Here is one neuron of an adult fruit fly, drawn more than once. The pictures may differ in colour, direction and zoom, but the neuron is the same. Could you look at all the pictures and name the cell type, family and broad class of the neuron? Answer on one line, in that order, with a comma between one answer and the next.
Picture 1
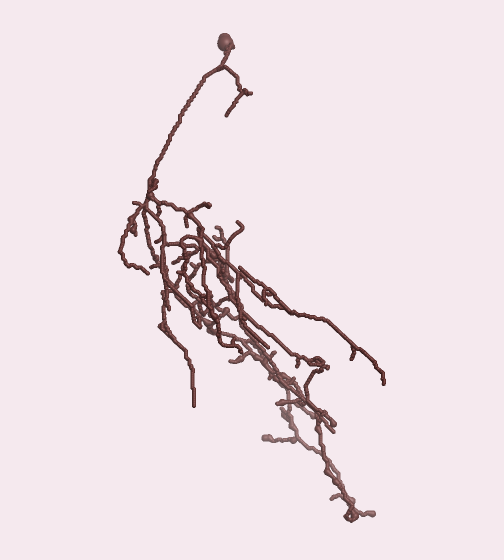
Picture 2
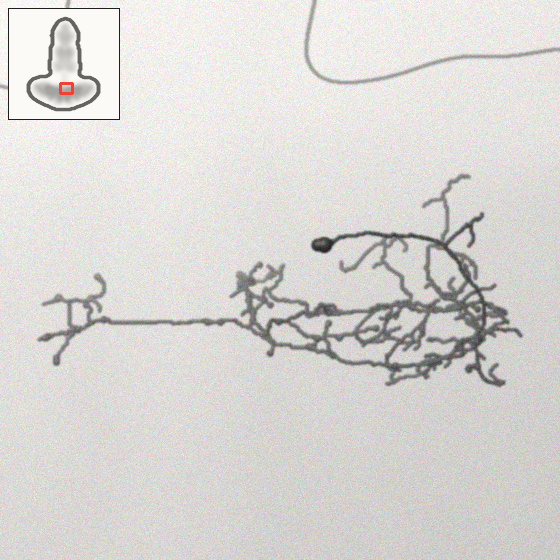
CL182, hemilineage SMPp&v1_posterior, central-brain intrinsic neuron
